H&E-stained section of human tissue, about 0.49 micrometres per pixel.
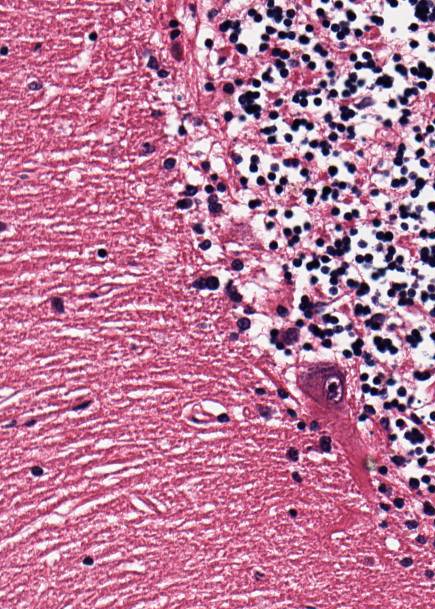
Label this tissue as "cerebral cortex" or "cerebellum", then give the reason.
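This is cerebellum. The field divides into a pale pink fibrillary zone on the left and a densely cellular zone on the right, crowded with small, round, darkly stained nuclei with little visible cytoplasm.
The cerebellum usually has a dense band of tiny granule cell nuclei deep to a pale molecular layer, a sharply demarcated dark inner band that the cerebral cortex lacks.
A large neuron has a round nucleus with one prominent dark nucleolus.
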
